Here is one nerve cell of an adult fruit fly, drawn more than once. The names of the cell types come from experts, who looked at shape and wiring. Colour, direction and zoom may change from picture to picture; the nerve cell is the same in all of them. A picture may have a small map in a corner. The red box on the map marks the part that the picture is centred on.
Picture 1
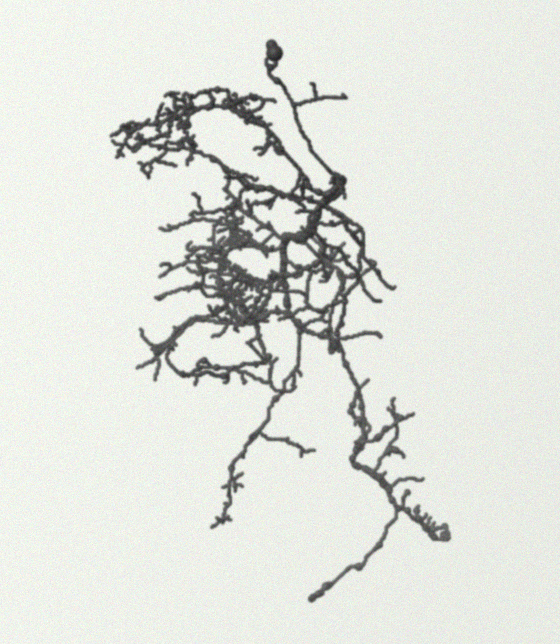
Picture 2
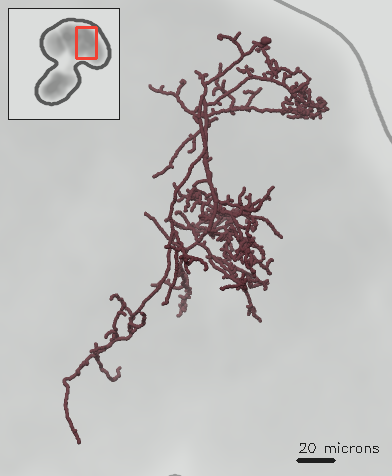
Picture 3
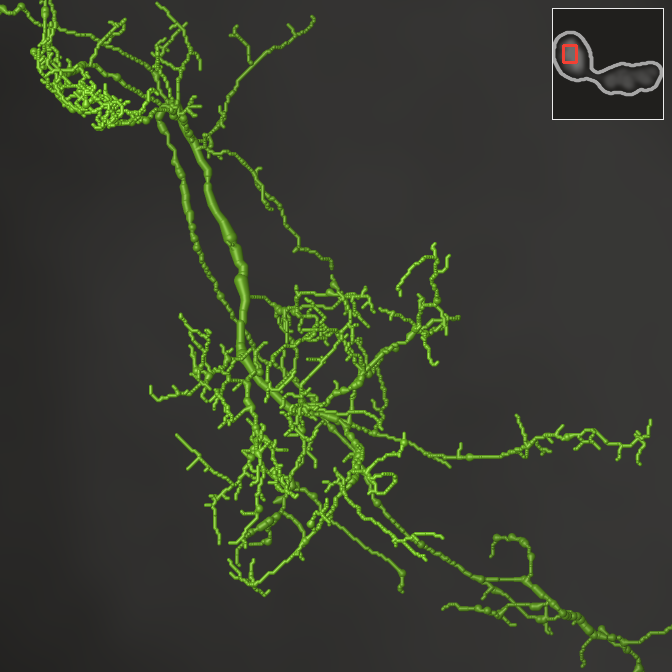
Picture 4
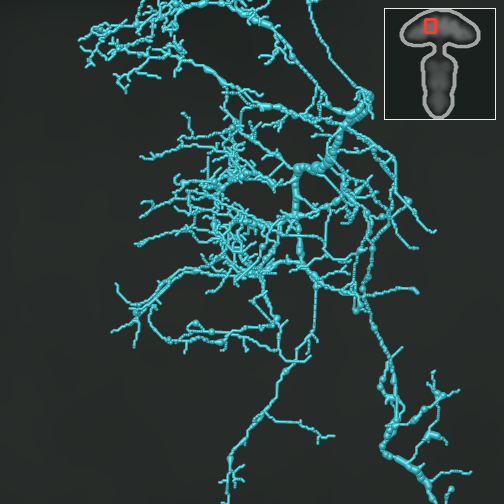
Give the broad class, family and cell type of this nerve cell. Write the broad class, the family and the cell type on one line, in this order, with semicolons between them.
central-brain intrinsic neuron; hemilineage CREa2_ventral; LAL029_e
